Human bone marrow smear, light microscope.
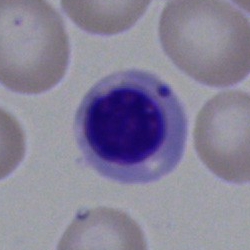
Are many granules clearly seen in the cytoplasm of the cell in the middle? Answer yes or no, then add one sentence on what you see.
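No. No granules are visible in the cytoplasm.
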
